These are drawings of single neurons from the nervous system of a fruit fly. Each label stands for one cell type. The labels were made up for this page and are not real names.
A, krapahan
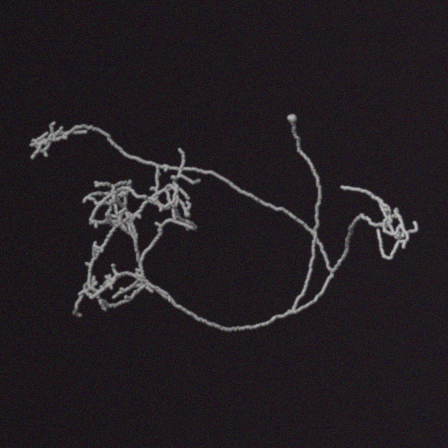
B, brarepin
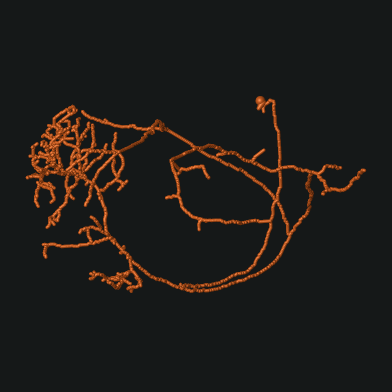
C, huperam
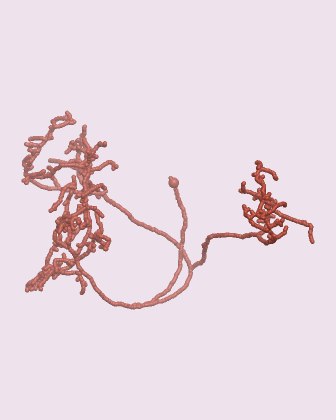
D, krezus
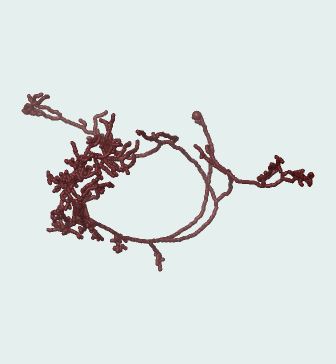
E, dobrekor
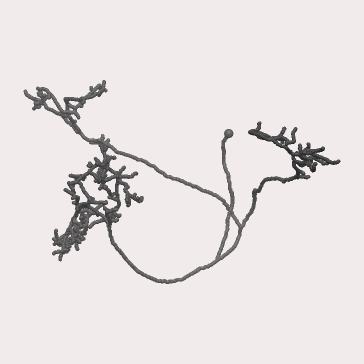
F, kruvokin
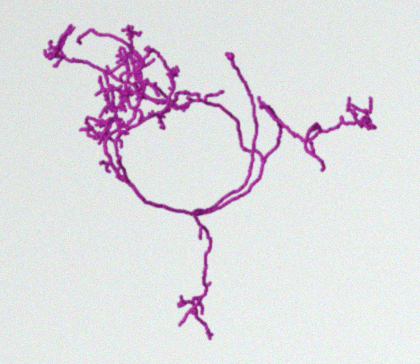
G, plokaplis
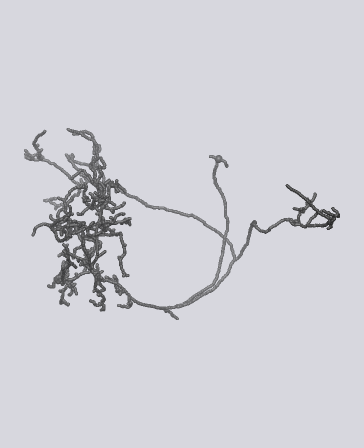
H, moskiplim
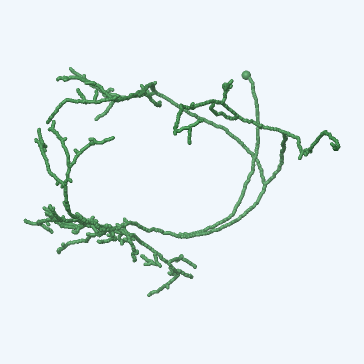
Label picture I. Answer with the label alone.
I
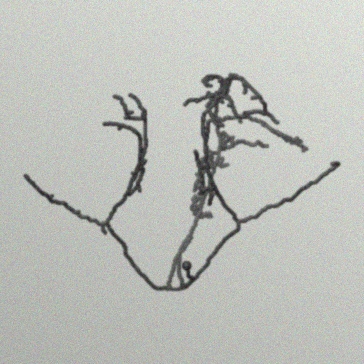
moskiplim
